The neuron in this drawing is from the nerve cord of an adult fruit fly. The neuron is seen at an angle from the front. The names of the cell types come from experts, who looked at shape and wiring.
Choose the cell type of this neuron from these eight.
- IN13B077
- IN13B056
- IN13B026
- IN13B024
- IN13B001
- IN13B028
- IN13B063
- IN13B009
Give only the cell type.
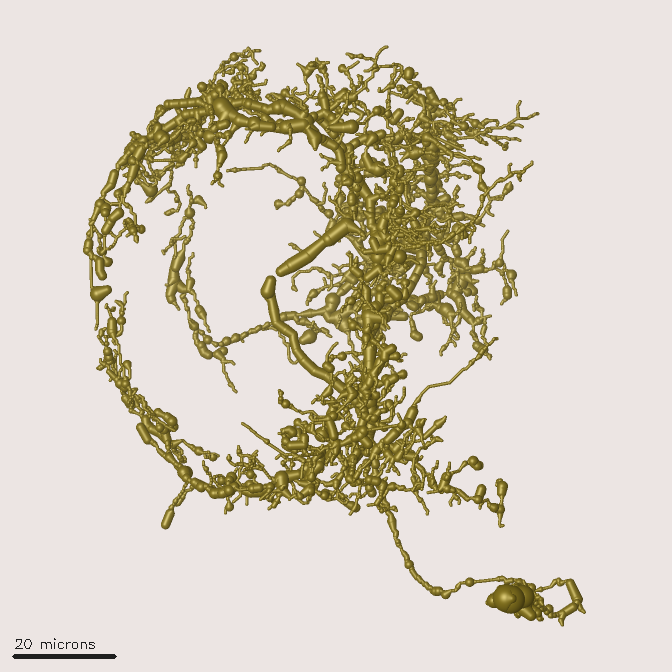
IN13B001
